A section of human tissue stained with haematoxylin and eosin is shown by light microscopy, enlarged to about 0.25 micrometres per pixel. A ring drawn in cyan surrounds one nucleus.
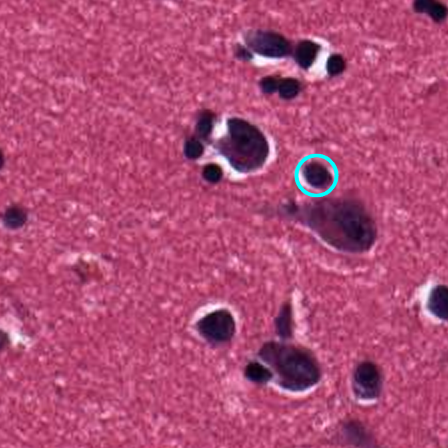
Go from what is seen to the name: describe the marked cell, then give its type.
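The nucleus is round to slightly oval with a smooth, regular outline. It is small and dark: much smaller than the large cell body lying just below and to its right, and more densely and evenly stained than that cell. A narrow clear, unstained rim surrounds the nucleus, and little or no pink cytoplasm can be made out. The marked cell is an oligodendrocyte.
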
